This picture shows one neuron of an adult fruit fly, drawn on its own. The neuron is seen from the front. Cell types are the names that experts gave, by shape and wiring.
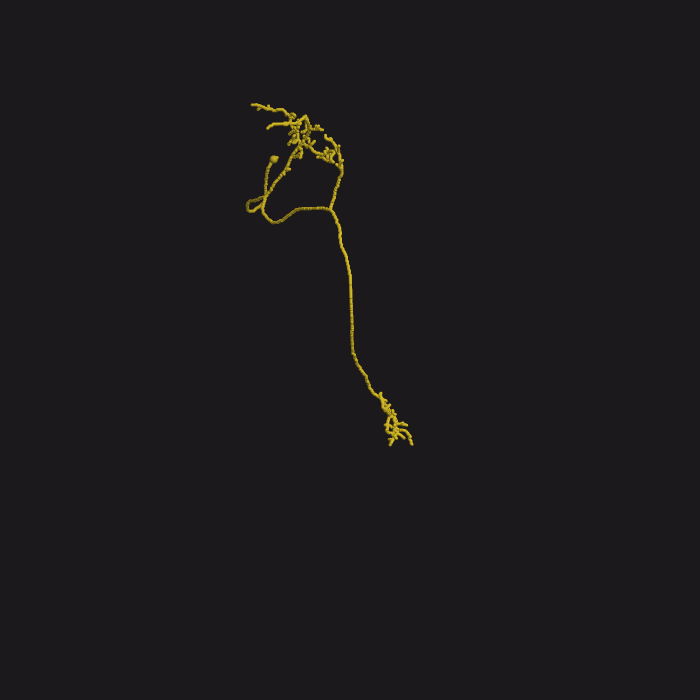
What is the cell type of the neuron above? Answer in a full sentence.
The cell type is CB1379.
